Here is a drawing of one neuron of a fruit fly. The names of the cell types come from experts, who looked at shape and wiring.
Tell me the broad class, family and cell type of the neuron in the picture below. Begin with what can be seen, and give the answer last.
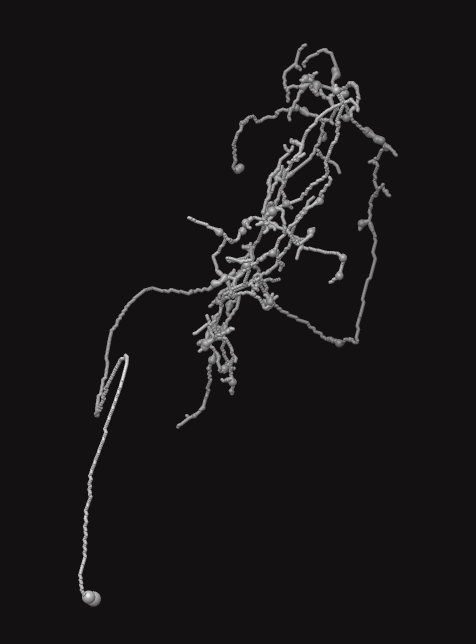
The cell body can be seen at the lower left of the picture. Dozens of branch ends can be seen. It is a nerve-cord intrinsic neuron. The family is hemilineage 02A. Its cell type is IN02A048.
